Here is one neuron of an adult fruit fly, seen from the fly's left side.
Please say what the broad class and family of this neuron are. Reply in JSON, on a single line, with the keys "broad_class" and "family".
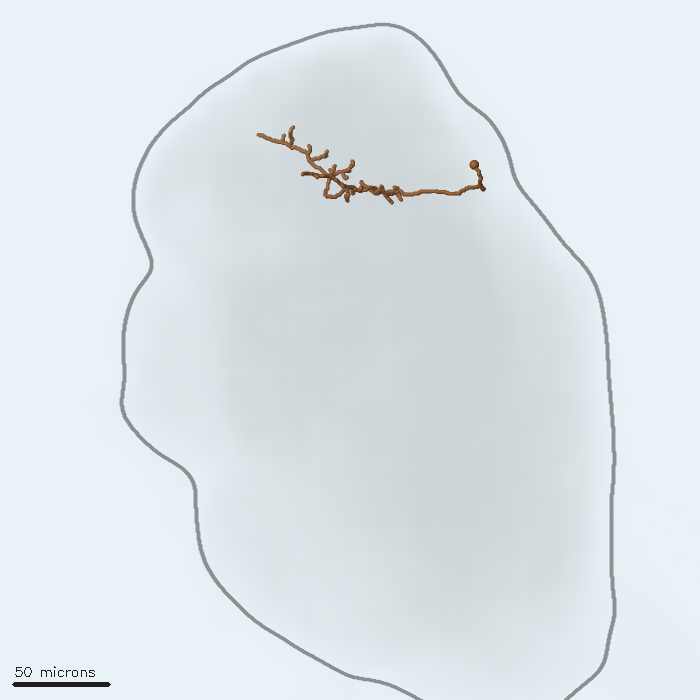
{"broad_class": "central-brain intrinsic neuron", "family": "hemilineage CLp2"}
